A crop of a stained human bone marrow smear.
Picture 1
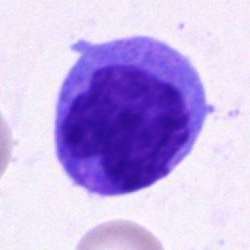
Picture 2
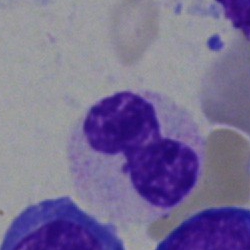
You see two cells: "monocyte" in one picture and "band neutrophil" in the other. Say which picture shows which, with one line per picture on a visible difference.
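Picture 1: monocyte. The nucleus is large and fills most of the cell.
Picture 2: band neutrophil. The cytoplasm is plentiful and pale greyish-lilac.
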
